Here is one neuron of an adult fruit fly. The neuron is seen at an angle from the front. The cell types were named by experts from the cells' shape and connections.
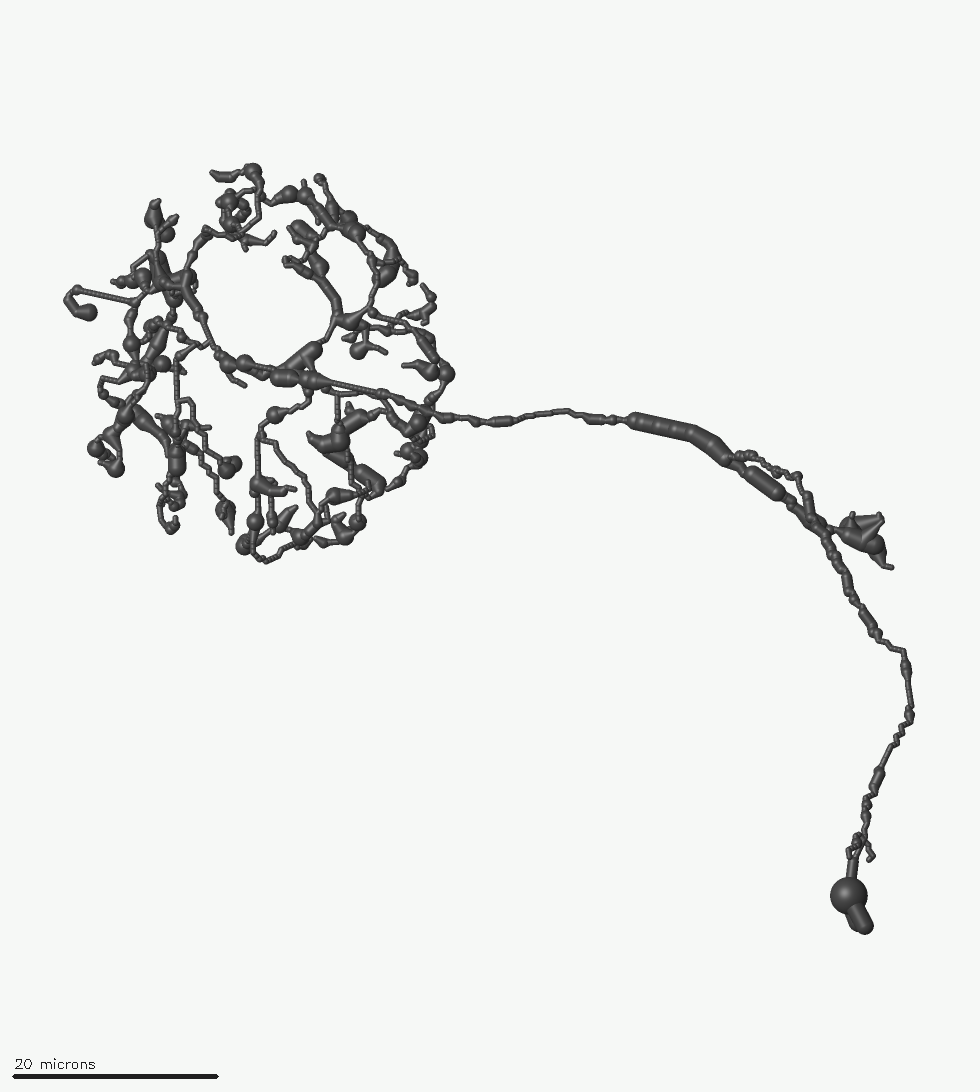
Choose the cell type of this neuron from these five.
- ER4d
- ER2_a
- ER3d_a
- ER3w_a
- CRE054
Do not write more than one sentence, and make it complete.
This neuron counts as a member of the cell type ER3d_a.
